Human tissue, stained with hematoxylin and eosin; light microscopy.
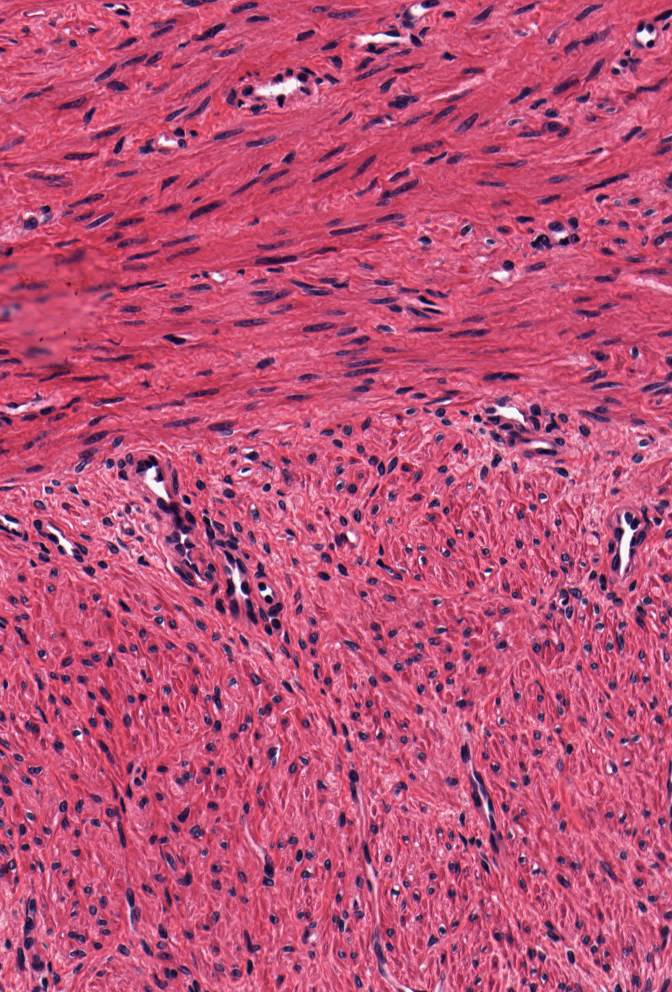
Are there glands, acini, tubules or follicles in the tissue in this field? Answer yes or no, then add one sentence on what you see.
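No. No epithelium or glands are present anywhere in the field.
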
